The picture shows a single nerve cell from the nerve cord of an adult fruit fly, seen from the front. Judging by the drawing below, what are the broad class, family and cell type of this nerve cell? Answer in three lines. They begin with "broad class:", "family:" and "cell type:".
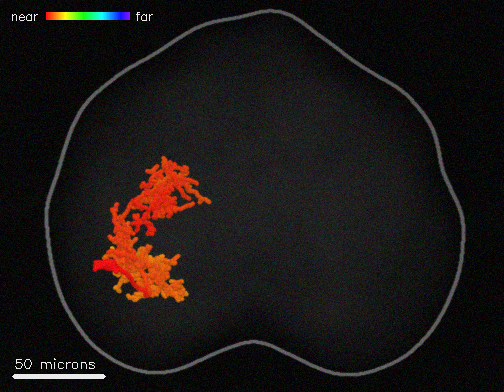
broad class: nerve-cord intrinsic neuron
family: hemilineage 13A
cell type: IN13A021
